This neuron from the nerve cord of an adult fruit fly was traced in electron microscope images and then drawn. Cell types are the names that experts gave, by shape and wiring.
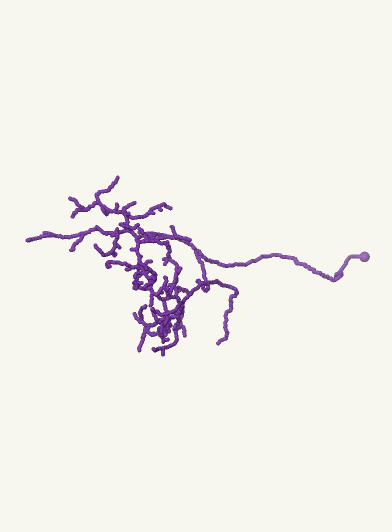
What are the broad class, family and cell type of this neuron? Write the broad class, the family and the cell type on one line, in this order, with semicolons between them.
nerve-cord intrinsic neuron; hemilineage 14A; IN14A069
